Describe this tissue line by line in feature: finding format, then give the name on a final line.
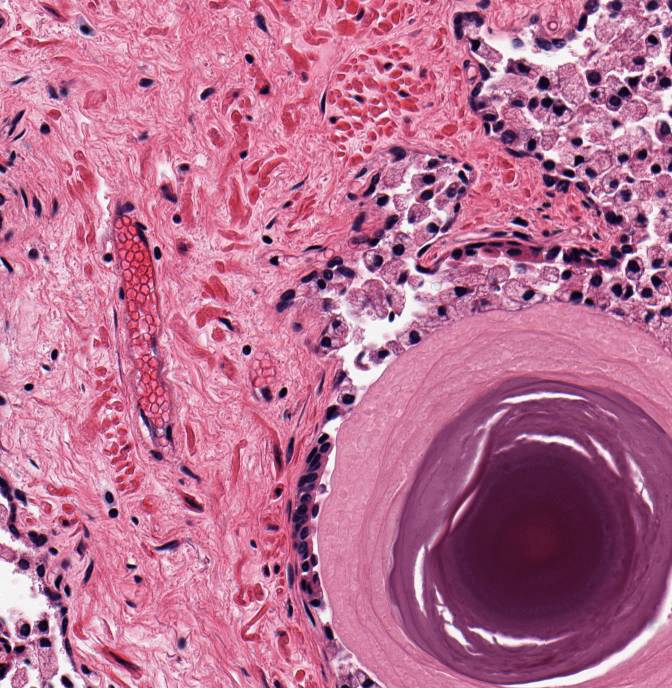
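Stroma: dense, pink, fibrous; fills left and centre.
Round body: large, lower right; concentric layers, pale pink rim, deep purple towards centre.
Blood: small red cell clusters in stroma, near top, towards middle.
Cellular area: upper right; loosely scattered rounded cells, round dark nuclei, pale pink cytoplasm, clear spaces between.
Tissue: prostate.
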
